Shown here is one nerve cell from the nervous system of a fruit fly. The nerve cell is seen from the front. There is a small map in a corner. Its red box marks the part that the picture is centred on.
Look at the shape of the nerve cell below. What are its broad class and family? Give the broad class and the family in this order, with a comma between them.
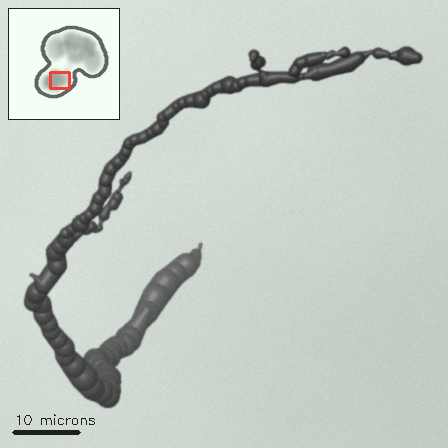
sensory neuron entering the nerve cord, class mechanosensory proprioceptive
